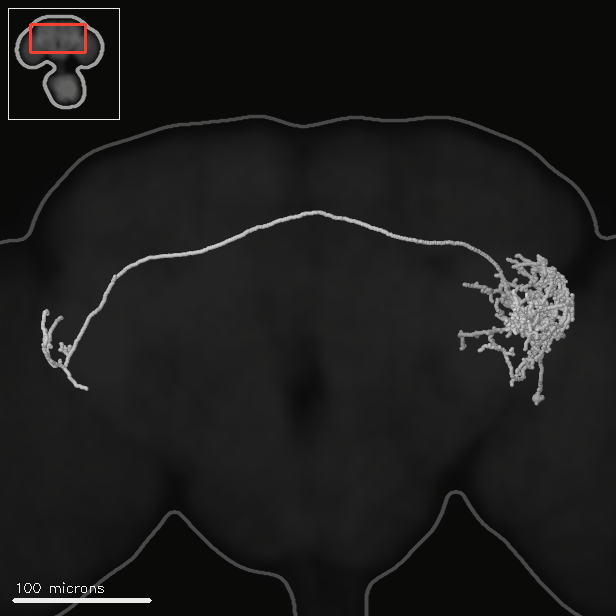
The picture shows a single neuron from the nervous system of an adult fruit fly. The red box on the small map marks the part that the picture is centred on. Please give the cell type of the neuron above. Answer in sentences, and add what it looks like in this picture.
It is of cell type CB3427. Its broad class is central-brain intrinsic neuron. From left to right in the picture it spans about 400 microns. As drawn here it is more than twice as wide as it is tall.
